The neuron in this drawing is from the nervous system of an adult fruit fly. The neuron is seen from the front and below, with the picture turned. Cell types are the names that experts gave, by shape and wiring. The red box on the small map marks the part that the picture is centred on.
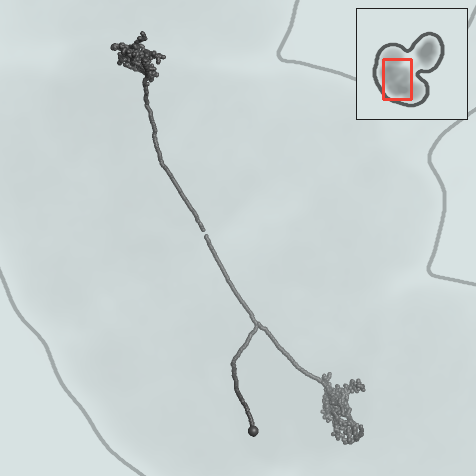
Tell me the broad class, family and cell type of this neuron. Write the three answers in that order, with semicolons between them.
central-brain intrinsic neuron; hemilineage VLPa2; PVLP037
